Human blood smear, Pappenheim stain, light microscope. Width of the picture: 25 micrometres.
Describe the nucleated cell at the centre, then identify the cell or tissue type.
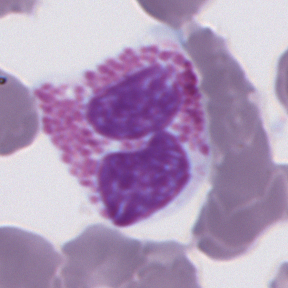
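Two lobes make up the nucleus, and they lie one above the other. The chromatin is dense and deep purple. In the lower right part of the cytoplasm, granules are sparse. The cell is an eosinophil.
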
